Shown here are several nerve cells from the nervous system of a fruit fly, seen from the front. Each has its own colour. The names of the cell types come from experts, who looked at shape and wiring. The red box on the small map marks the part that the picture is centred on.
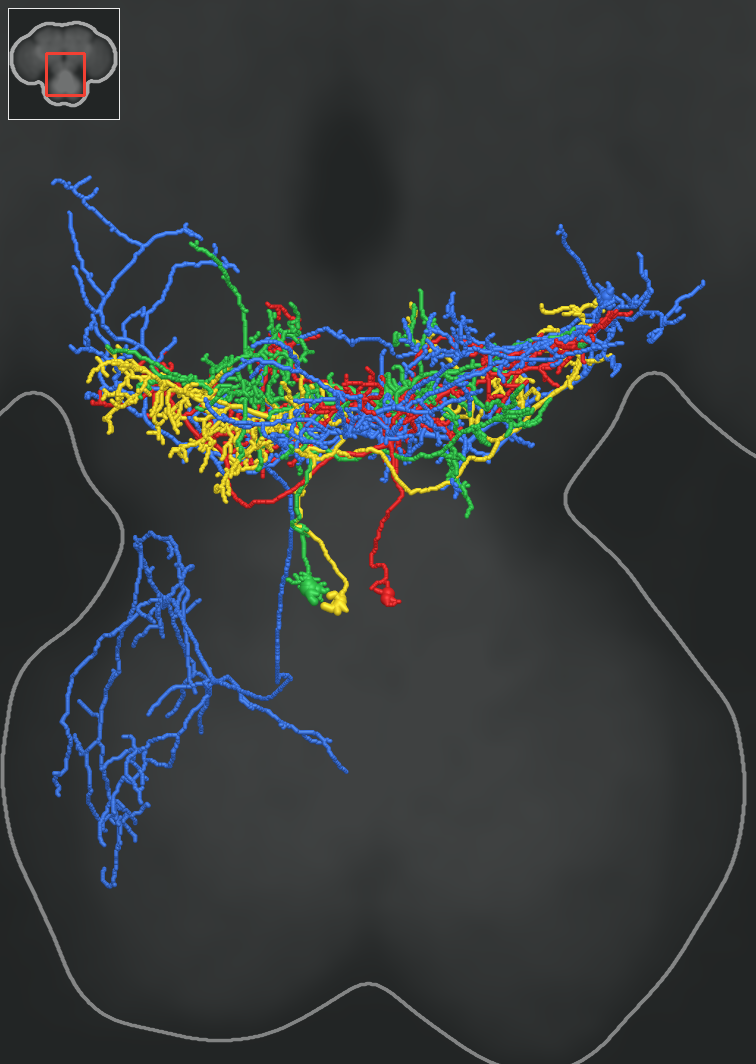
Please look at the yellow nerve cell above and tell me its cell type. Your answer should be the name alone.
GNG194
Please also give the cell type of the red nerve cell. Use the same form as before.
GNG531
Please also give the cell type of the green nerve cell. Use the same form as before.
GNG085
